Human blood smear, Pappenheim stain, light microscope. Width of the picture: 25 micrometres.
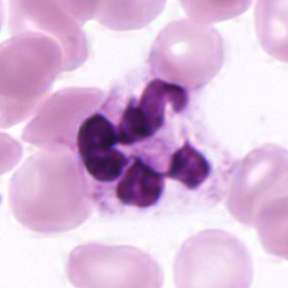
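Segmented neutrophil. The nucleus is split into at least five separate lobes, lying in a loose ring around a central patch of cytoplasm; the uppermost lobe is curved like a hook. Fine, faint lilac granules are held in the cytoplasm.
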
